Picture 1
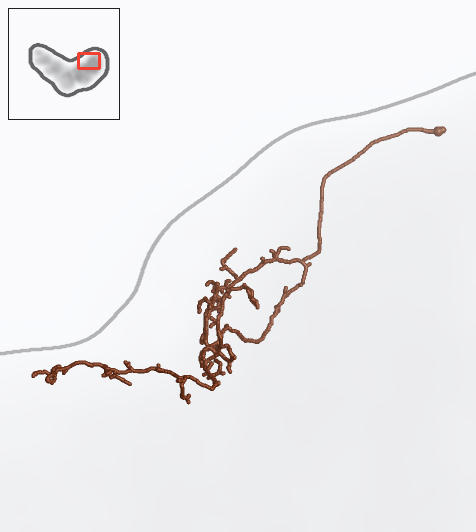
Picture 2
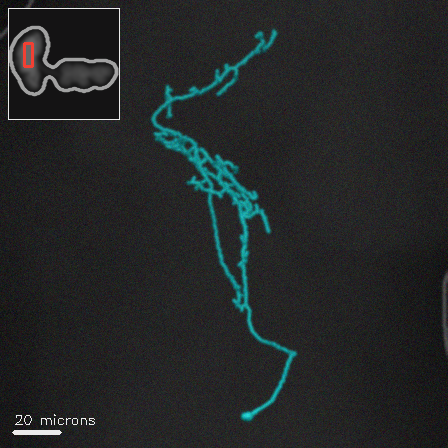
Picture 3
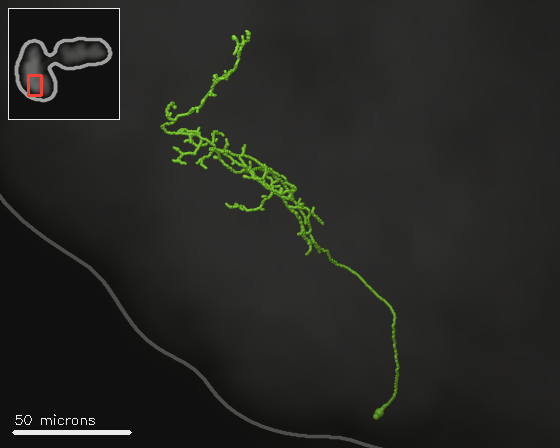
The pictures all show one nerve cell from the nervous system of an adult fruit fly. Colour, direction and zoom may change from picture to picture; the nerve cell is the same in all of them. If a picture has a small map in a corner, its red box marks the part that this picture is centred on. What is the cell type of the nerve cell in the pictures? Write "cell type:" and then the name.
cell type: SMP221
